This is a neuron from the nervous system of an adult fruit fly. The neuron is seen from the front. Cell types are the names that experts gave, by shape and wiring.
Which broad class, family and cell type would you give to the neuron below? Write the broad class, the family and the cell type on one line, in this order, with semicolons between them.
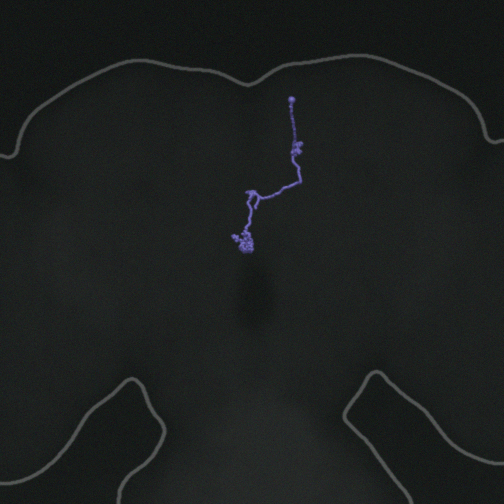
central-brain intrinsic neuron; class CX; PFNm_a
